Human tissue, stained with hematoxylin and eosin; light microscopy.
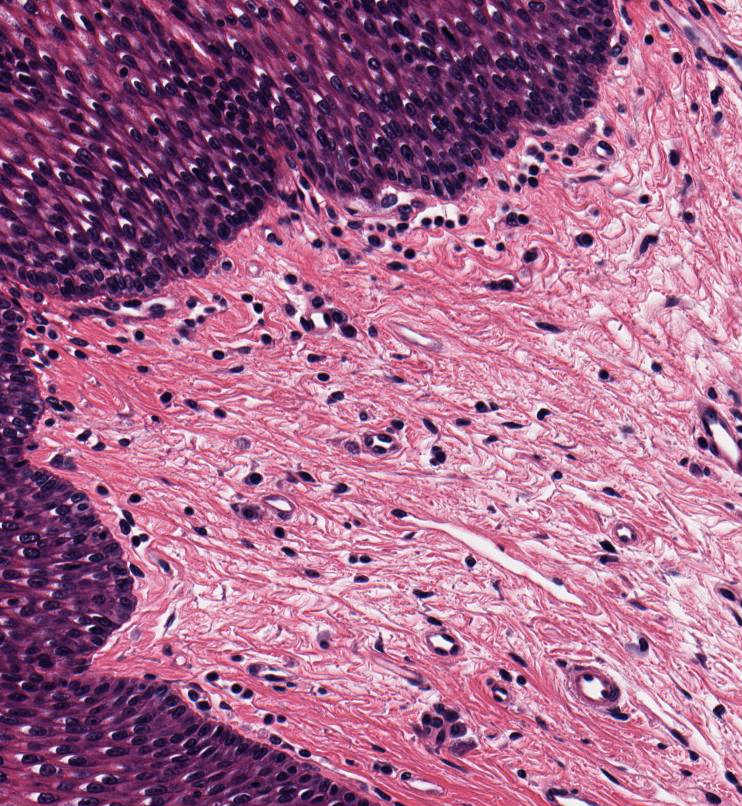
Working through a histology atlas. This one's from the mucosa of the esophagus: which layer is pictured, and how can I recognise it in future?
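What you're looking at in the centre and right is loose connective tissue, the stroma beside the epithelium. Its wavy pink collagen fibres are loosely arranged, with pale clear spaces between them.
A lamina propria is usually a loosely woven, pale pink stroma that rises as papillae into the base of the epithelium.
Here the border with the epithelium is irregular and undulating, with rounded bulges of epithelium.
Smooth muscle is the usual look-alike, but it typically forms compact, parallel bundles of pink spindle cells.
These fibres are loose and wavy instead.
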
